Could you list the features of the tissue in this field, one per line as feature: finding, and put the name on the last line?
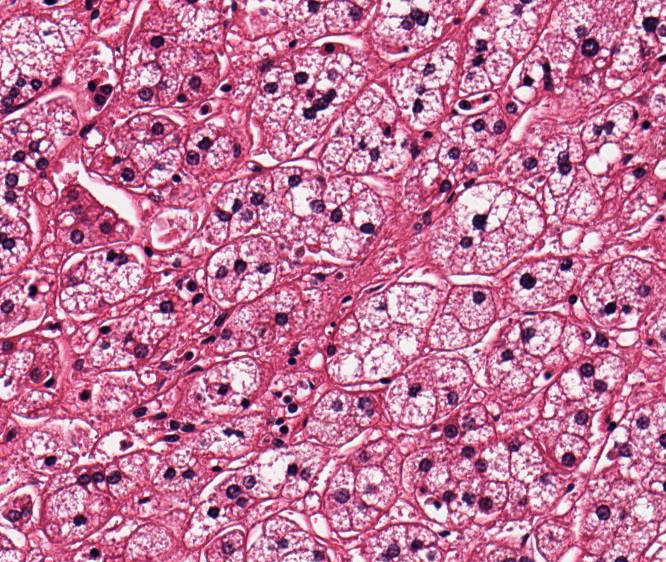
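Cells: polygonal, with distinct borders
Nuclei: small, round, darkly stained
Partitions: thin-walled capillary channels between nests
Lining: flattened, elongated nuclei
Lumens: none formed by the cells
Name: adrenal gland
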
